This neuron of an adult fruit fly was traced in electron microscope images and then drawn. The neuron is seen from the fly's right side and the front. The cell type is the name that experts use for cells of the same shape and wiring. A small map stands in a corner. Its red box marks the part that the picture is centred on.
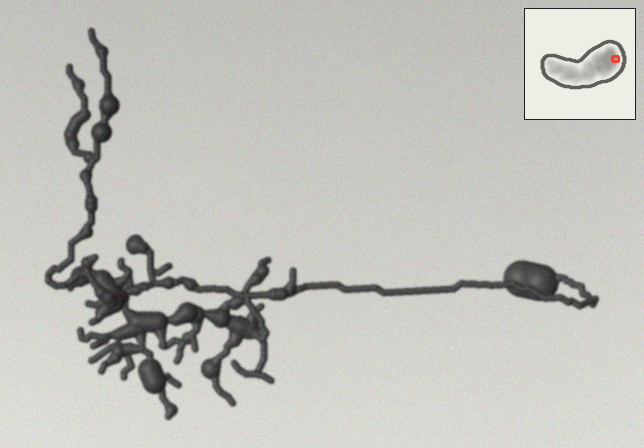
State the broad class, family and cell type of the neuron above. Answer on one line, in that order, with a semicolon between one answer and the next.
optic-lobe intrinsic neuron; Dm; Dm2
